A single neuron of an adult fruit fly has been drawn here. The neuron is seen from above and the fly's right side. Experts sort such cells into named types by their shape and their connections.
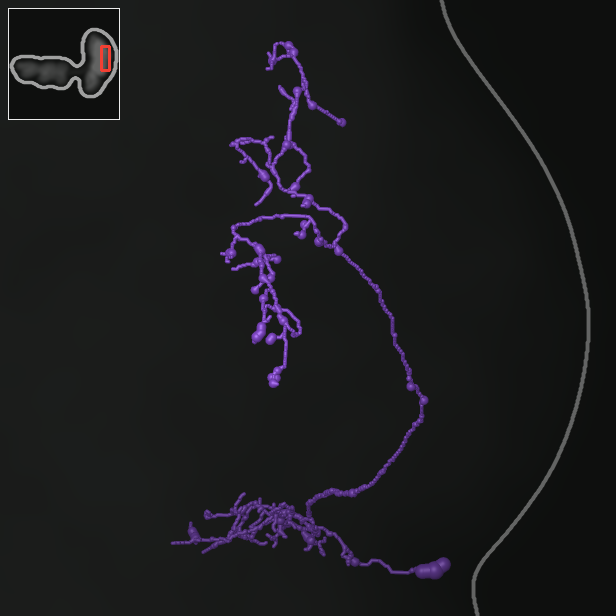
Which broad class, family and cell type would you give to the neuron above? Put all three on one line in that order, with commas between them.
central-brain intrinsic neuron, hemilineage FLAa3, FLA002m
